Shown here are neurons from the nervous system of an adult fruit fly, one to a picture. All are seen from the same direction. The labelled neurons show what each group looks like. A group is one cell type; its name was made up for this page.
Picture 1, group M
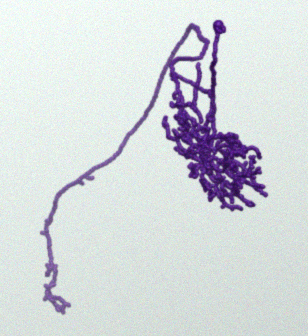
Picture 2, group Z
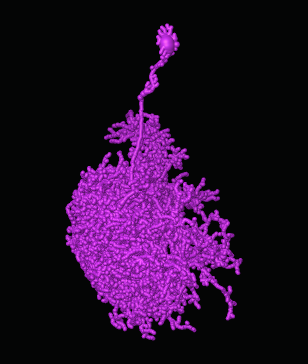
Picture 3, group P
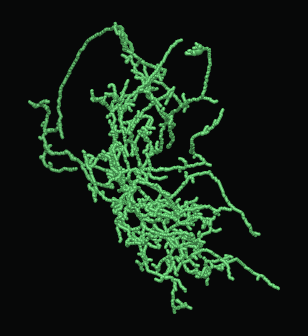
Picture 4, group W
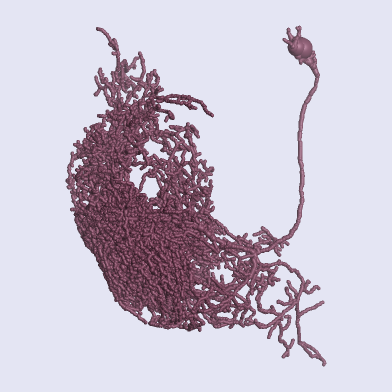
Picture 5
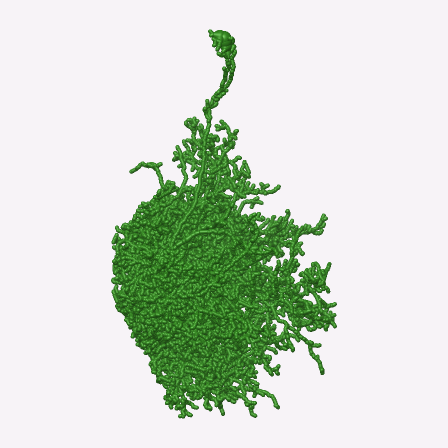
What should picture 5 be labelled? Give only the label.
group Z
